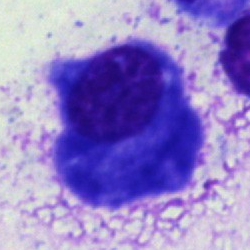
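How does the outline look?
Irregular, with rounded bulges along the edge.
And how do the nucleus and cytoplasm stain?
The nucleus is dark purple and the cytoplasm deep blue, with no distinct granules in it.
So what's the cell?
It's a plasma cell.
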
